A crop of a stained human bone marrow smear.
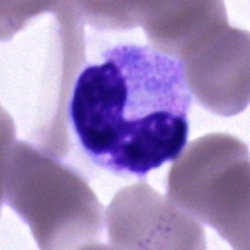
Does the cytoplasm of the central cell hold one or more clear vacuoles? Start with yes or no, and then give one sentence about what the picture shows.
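No. The cytoplasm shows no vacuoles.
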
